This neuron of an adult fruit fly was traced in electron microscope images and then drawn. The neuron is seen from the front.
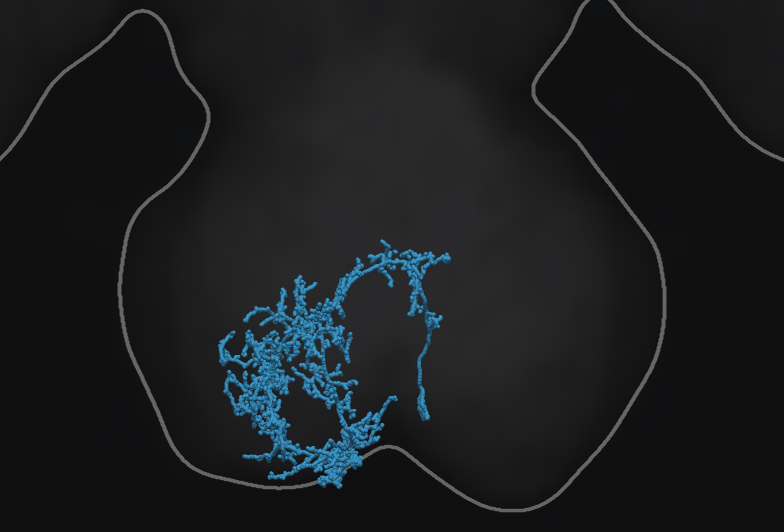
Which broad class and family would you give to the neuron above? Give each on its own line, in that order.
nerve-cord intrinsic neuron
hemilineage 12B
